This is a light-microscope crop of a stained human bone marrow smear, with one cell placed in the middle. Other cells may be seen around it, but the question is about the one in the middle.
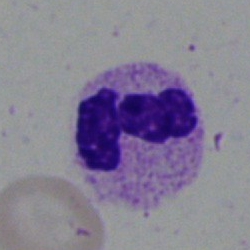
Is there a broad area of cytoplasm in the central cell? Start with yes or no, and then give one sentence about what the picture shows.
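Yes. The cytoplasm is abundant and pale pinkish-lilac.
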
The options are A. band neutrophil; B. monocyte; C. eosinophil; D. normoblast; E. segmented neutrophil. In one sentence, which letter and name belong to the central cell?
The middle cell of the crop is a segmented neutrophil; accordingly, option E is correct.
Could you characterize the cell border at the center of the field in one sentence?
Nothing juts out from the margin, which is smooth throughout.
